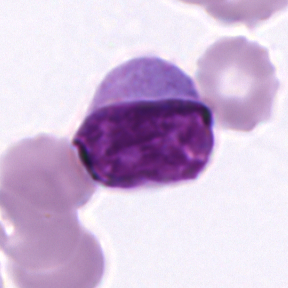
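Plasma cell, the nucleated cell at the centre of a stained smear of human peripheral blood. Its cytoplasm is a pale lilac-violet, much lighter than the nucleus, and shows no distinct granules. The upper border of the nucleus runs nearly straight across the cell. Along the top, the cell outline is smooth and rounded, without projections.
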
